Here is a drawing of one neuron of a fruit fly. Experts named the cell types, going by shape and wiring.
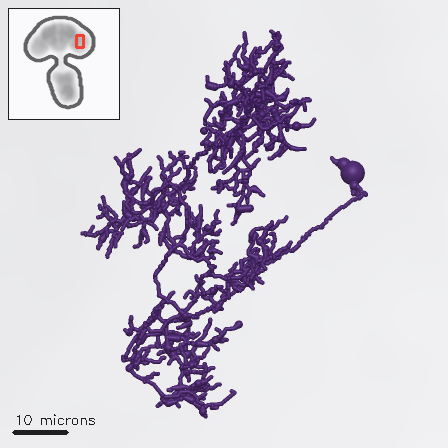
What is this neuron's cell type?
Pm10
